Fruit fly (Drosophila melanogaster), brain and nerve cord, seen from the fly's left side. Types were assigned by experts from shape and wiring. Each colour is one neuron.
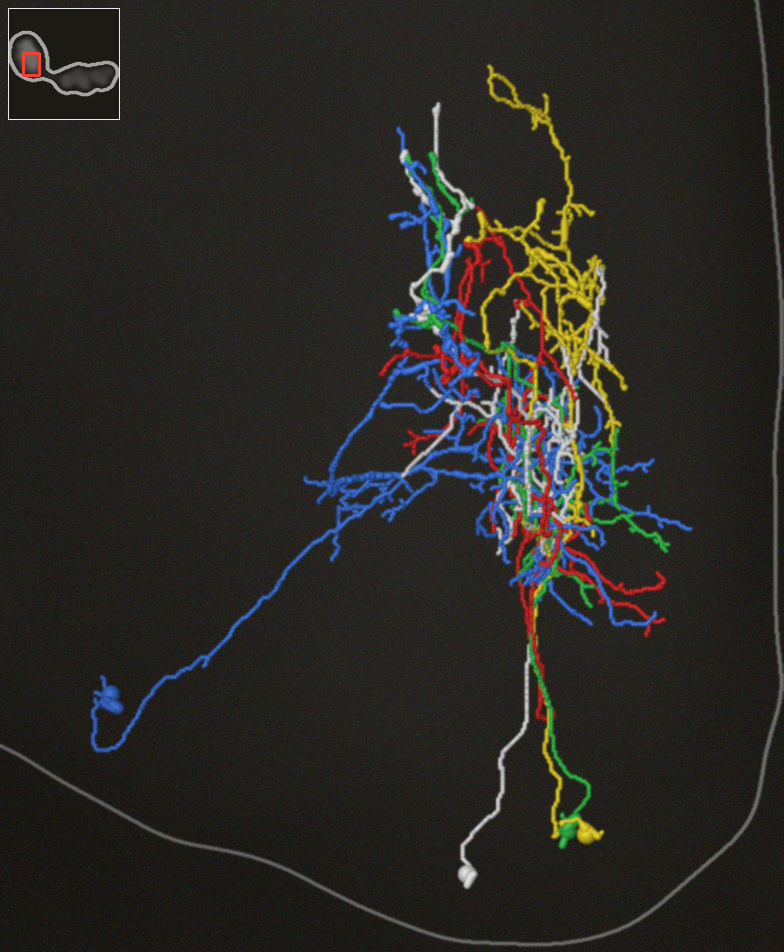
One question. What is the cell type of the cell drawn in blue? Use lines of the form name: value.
cell type: GNG358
